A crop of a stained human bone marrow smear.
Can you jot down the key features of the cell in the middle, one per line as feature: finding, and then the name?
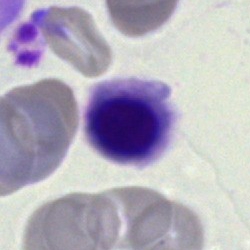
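Outline: roughly round.
Chromatin: dark, densely condensed throughout the nucleus.
Cytoplasm: pale bluish-purple.
Edge: a small blunt bulge of cytoplasm at the upper right.
Identity: erythroblast.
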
